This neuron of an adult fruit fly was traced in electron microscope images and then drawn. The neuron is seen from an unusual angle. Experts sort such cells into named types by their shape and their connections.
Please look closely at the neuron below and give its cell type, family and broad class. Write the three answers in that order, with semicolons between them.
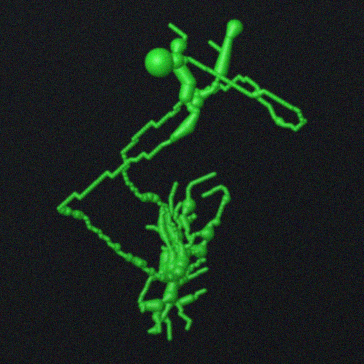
T5d; T; optic-lobe intrinsic neuron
